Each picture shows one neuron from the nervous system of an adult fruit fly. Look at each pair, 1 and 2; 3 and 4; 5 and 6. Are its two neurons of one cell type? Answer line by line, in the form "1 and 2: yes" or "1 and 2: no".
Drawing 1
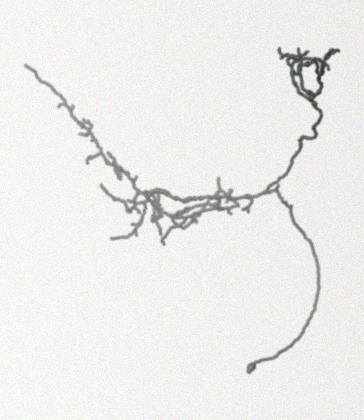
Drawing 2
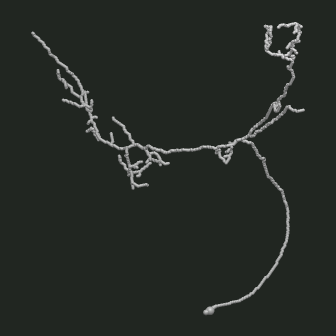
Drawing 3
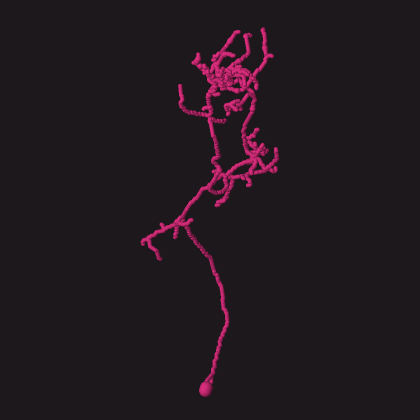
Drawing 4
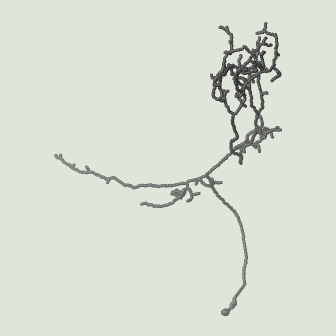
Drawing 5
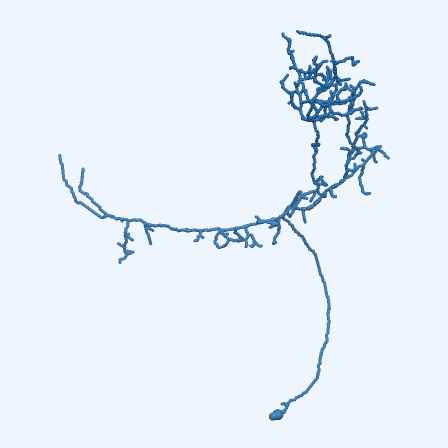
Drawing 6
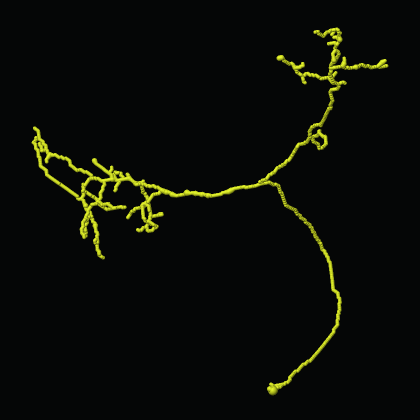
1 and 2: yes
3 and 4: no
5 and 6: no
